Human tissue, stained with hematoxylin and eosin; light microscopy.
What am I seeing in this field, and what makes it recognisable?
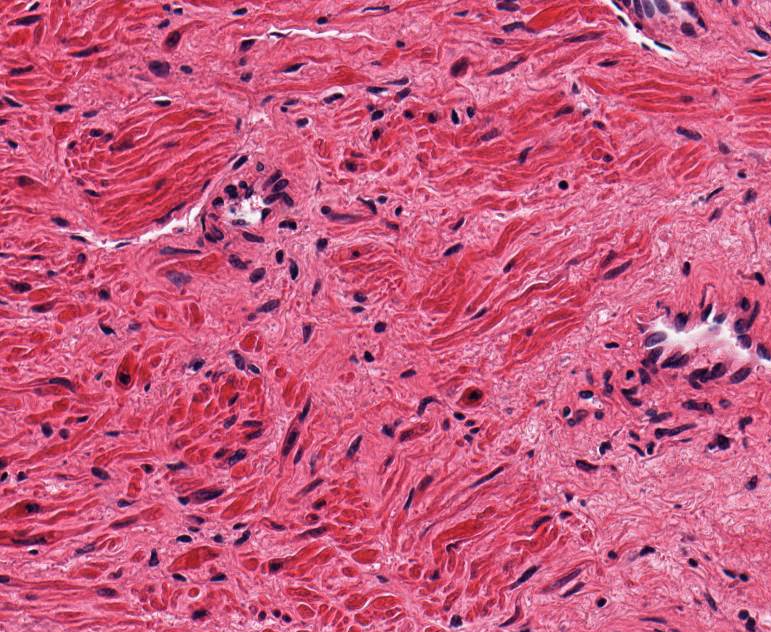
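Tissue is fibromuscular stroma. Nuclei mostly elongated, blunt-ended, lying along the fibres.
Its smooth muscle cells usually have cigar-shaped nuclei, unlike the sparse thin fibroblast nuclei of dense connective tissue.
Nuclei scattered singly; no dense cellular sheets. Paler fibrous stroma between muscle bundles, most extensive in right half. No epithelial lining or glands.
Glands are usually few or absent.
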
